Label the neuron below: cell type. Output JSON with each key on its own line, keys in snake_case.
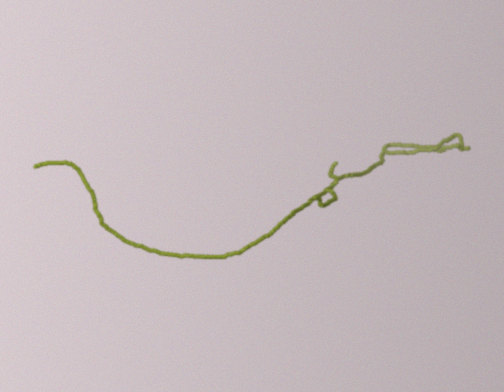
{
 "cell_type": "SNta33"
}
